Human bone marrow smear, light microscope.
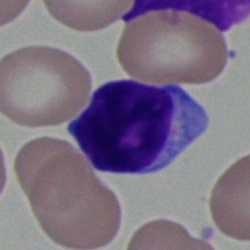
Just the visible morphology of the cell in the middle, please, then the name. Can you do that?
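Outline angular, with fairly straight edges meeting at corners. Nucleus occupies most of the cell and lies toward the left. Chromatin dense, staining dark purple. Cytoplasm forms a crescent on the right side. Cell: lymphocyte.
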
